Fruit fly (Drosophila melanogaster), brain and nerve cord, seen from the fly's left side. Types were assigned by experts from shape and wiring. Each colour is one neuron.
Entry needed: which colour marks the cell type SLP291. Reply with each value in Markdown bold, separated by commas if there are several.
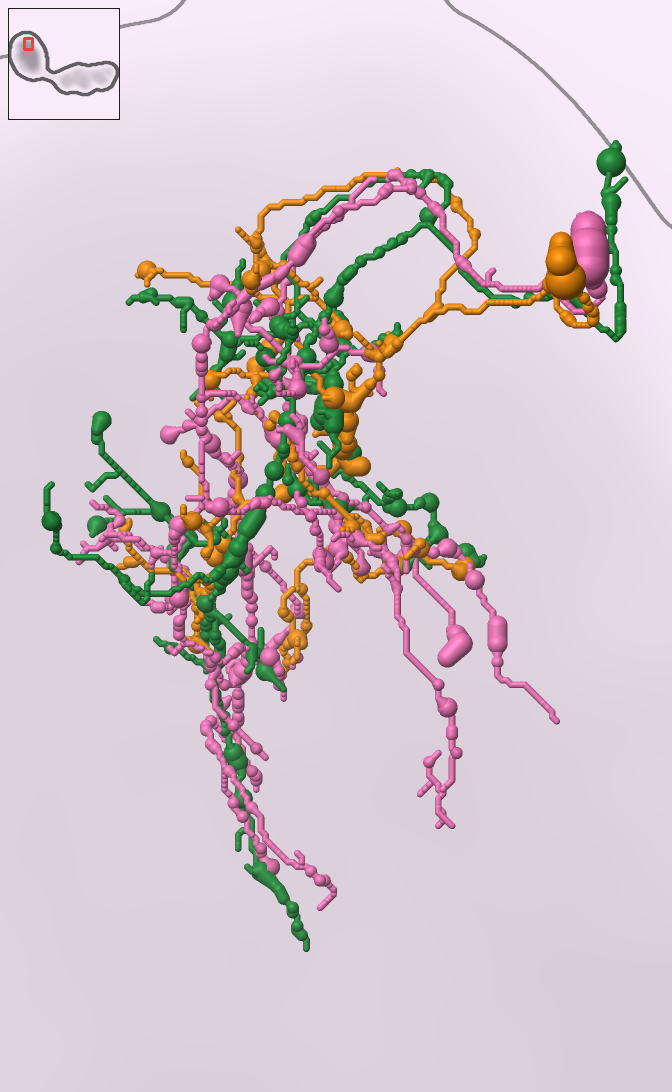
**orange**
